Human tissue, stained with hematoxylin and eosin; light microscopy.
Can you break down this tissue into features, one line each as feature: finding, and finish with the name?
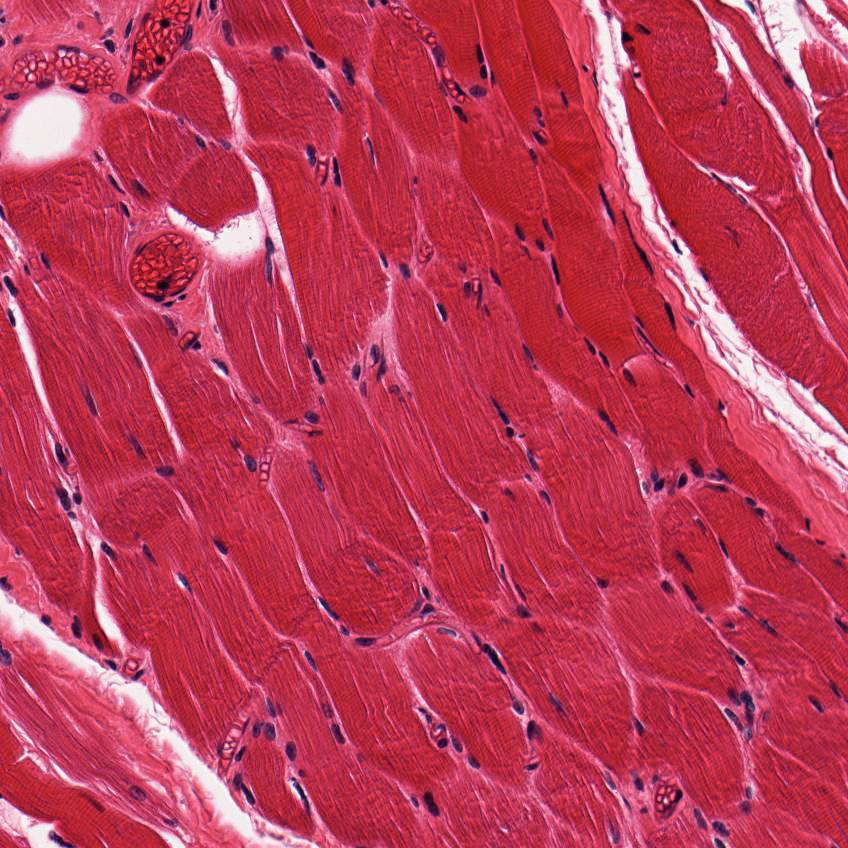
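Orientation: long fibres cut lengthwise, oblique, upper left to lower right.
Striations: fine, crossing the fibres along their length.
Nuclei: dark, elongated, at fibre edges.
Cytoplasm: deep, even red.
Name: skeletal muscle.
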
